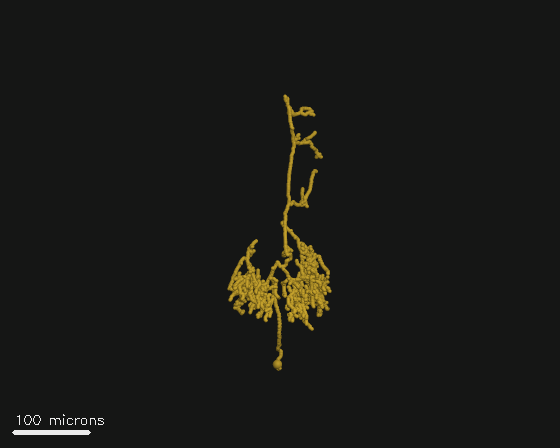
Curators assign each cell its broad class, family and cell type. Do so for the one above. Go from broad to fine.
nerve-cord intrinsic neuron; hemilineage 06B; IN06B020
